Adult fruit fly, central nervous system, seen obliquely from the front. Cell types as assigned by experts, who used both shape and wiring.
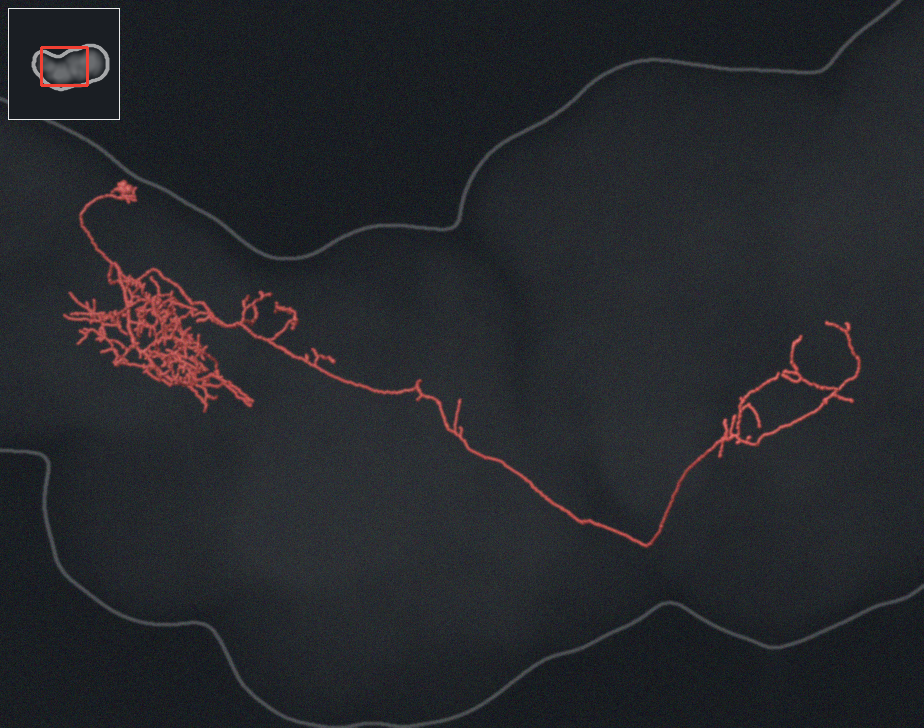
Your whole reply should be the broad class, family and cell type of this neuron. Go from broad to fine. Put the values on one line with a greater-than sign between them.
ascending neuron > hemilineage 19B > AN19B039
